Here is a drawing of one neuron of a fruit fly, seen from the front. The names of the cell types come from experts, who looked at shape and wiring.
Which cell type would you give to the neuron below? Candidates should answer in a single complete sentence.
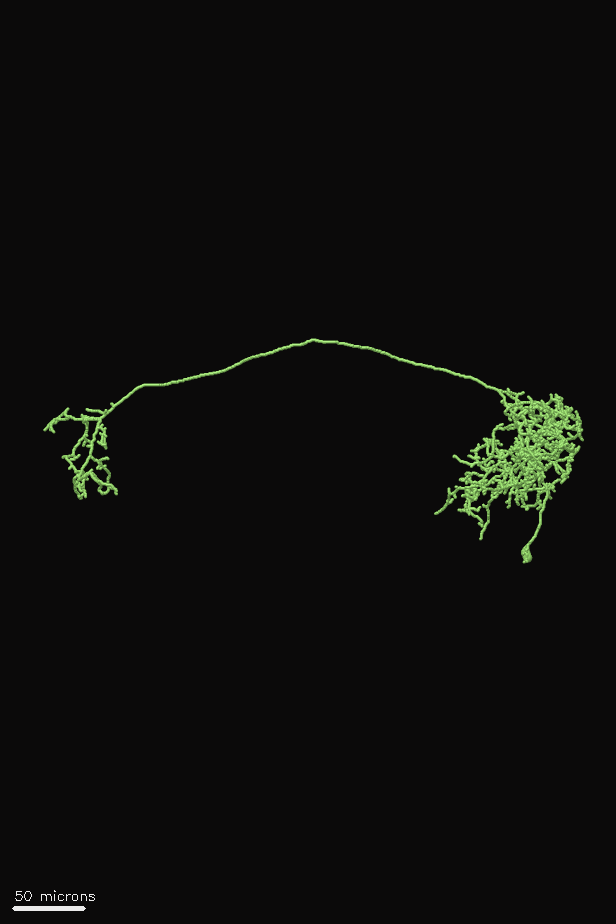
It is AVLP323 that is the cell type of the neuron.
